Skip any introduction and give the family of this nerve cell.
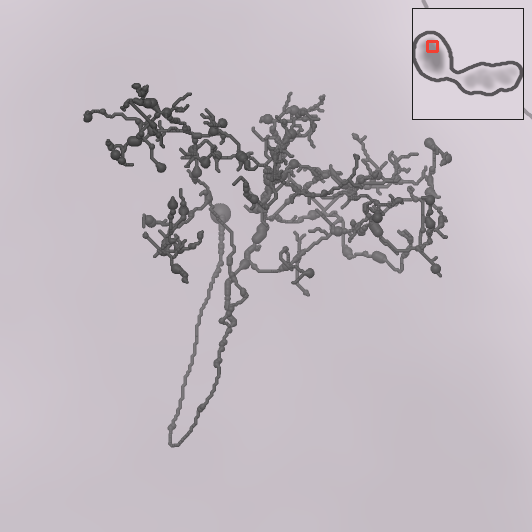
hemilineage LHl1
